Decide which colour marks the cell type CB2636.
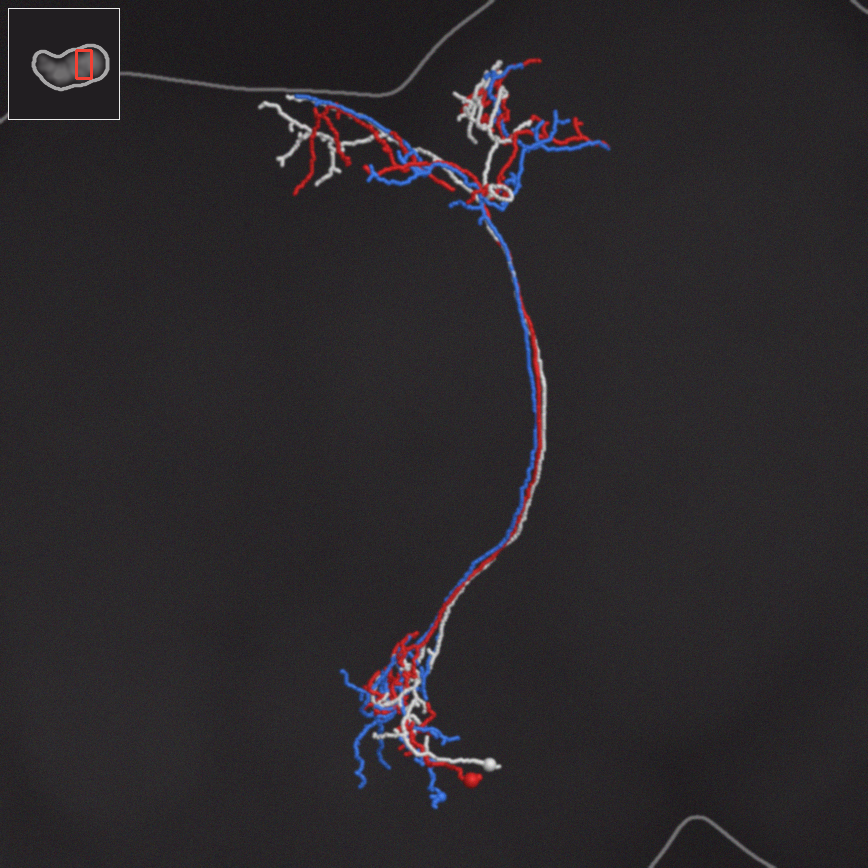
red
